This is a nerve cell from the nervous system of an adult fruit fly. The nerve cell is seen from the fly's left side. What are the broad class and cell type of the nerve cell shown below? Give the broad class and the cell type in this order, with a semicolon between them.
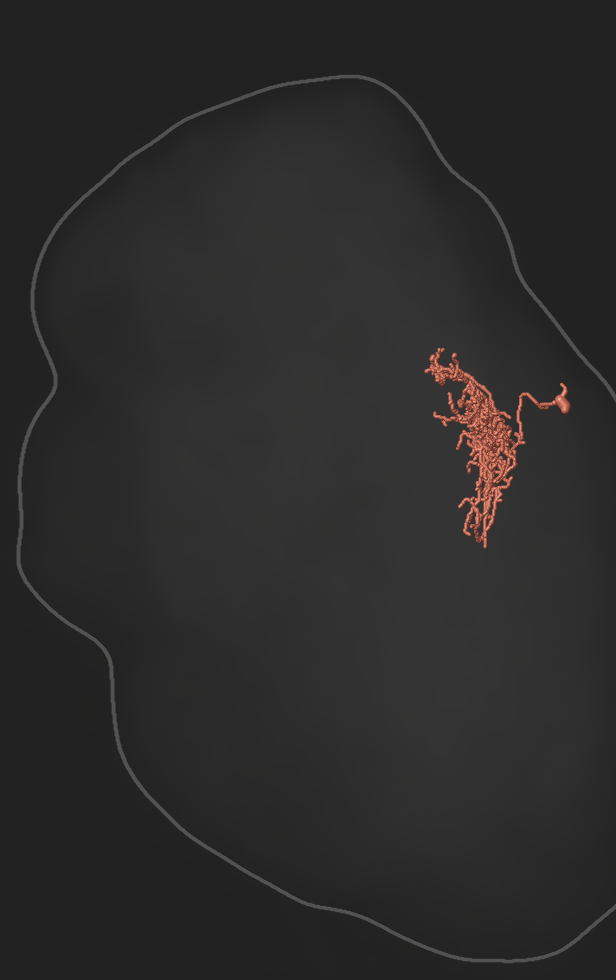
central-brain intrinsic neuron; PS317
